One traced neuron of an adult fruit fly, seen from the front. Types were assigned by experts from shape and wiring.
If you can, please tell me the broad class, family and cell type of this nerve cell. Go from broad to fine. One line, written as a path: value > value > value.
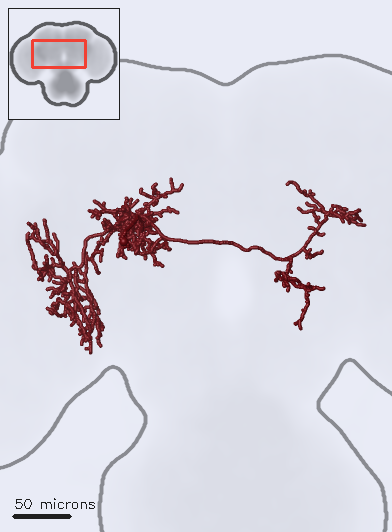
central-brain intrinsic neuron > LoVP > LoVP91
